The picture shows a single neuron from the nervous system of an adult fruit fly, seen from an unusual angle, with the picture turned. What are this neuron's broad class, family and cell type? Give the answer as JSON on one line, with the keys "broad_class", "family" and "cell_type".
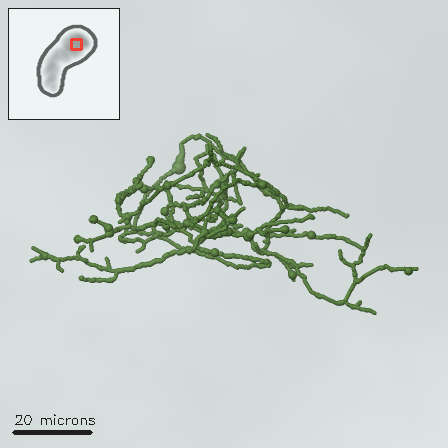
{"broad_class": "central-brain intrinsic neuron", "family": "hemilineage EBa1", "cell_type": "CB2245"}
